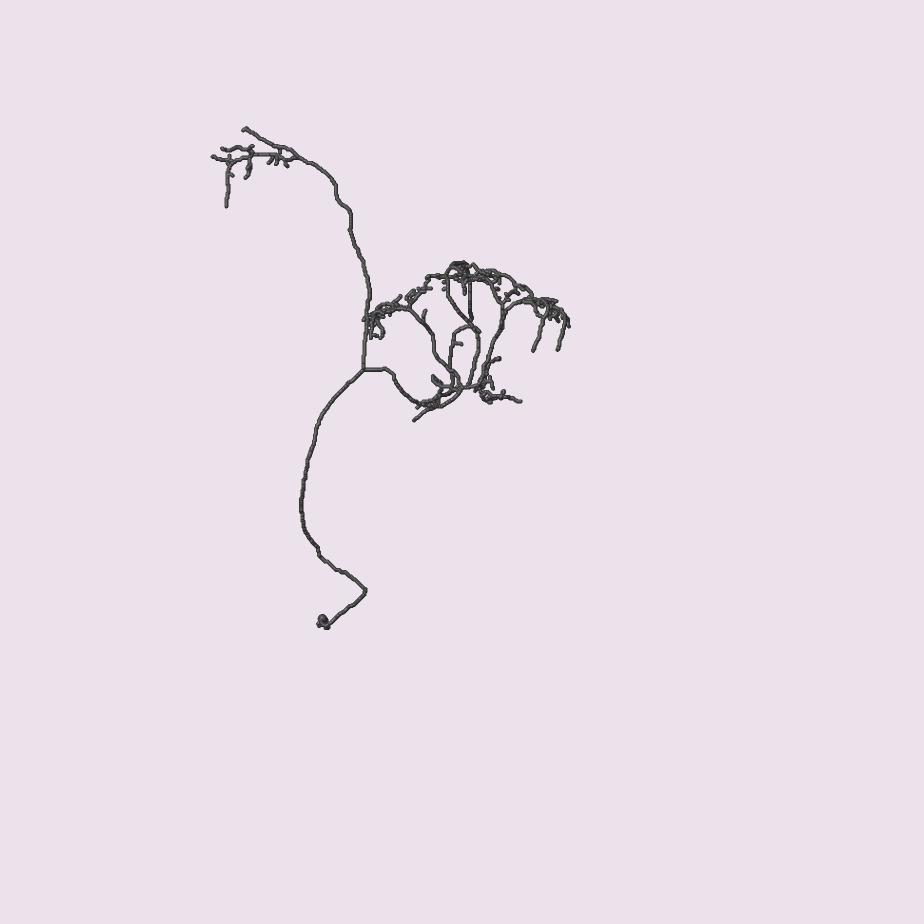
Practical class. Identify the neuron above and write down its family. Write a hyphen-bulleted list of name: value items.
- family: hemilineage LALv1_dorsal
